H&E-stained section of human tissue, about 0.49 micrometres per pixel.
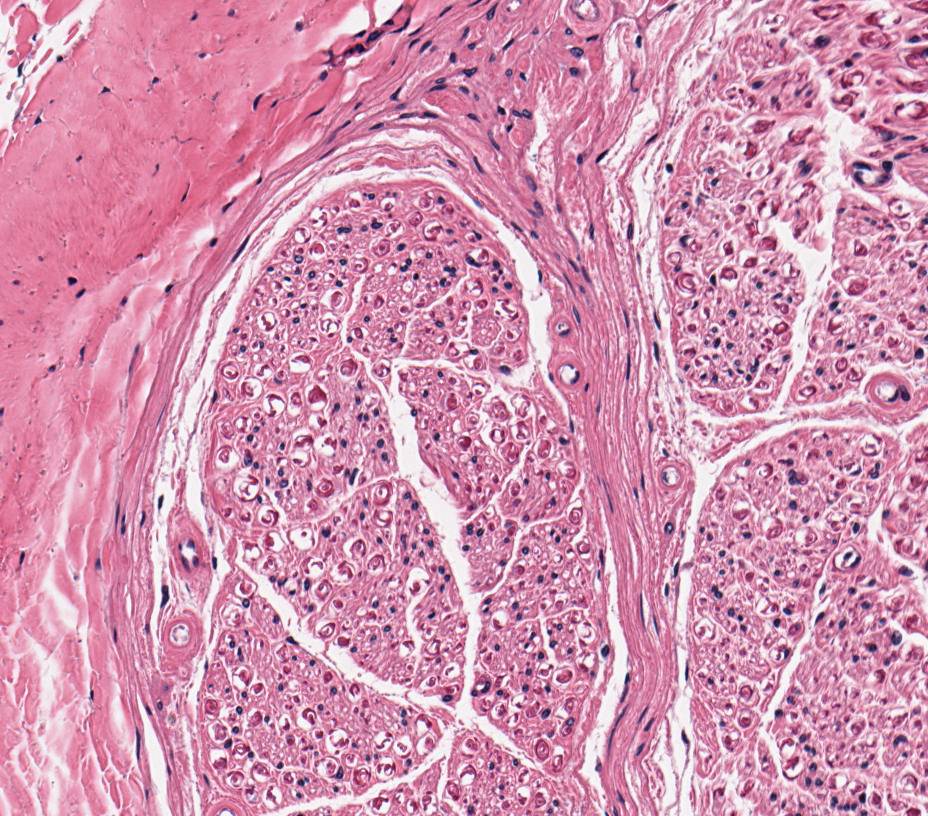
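Tibial nerve. Nerve fibres in the fascicles are cut in cross-section, each a central pink axon within a pale ring. A thin layered sheath of flattened cells with elongated dark nuclei wraps each fascicle. Thin pale clefts and strands subdivide the large central fascicle. Many small dark oval nuclei are scattered among the fibres throughout.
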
